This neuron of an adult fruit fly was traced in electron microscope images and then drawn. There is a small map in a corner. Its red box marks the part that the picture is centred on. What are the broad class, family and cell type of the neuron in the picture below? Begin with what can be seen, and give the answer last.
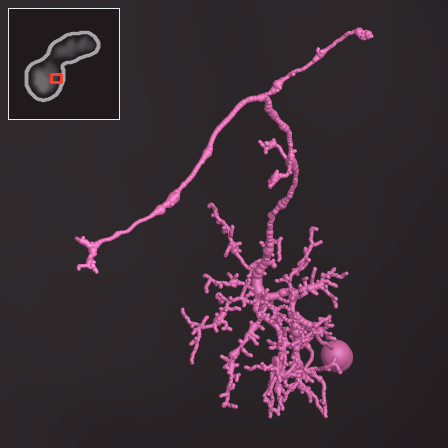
Dozens of branch ends can be seen. As drawn here it is taller than it is wide. It is an optic-lobe intrinsic neuron. The family is TmY. Its cell type is TmY3.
